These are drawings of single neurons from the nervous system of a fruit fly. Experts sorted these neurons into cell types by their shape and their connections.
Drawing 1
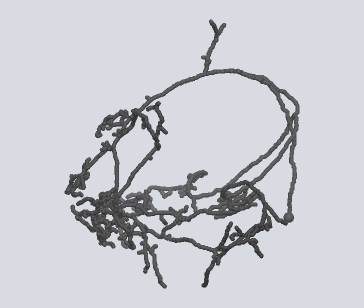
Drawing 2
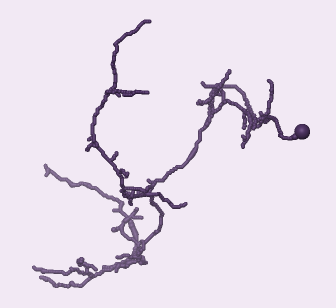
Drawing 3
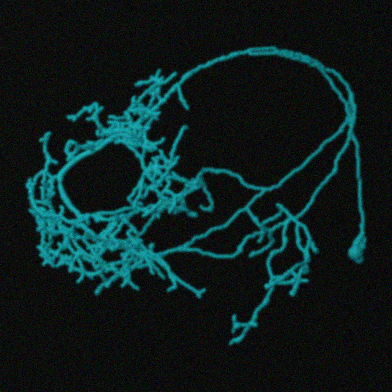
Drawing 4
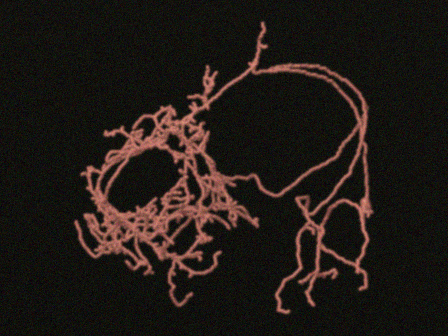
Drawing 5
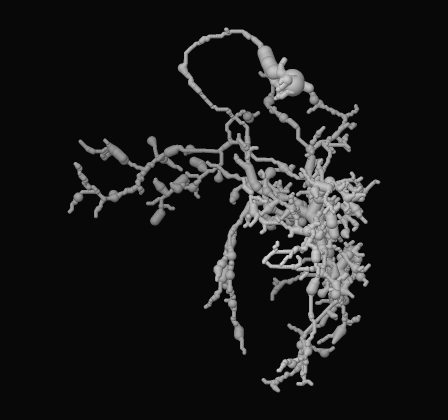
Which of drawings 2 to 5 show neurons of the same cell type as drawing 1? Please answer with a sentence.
Drawing 3 and drawing 4 are of the same cell type.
